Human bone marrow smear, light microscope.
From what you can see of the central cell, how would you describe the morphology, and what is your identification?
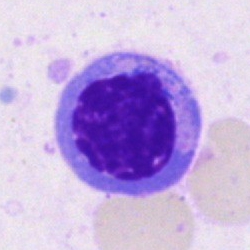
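Nucleus: no nucleoli visible. Cytoplasm: blue, forming a rim around the nucleus on all sides. Paler cytoplasmic zone beside the nucleus, upper right. Granules: none seen. Cell: erythroblast.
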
